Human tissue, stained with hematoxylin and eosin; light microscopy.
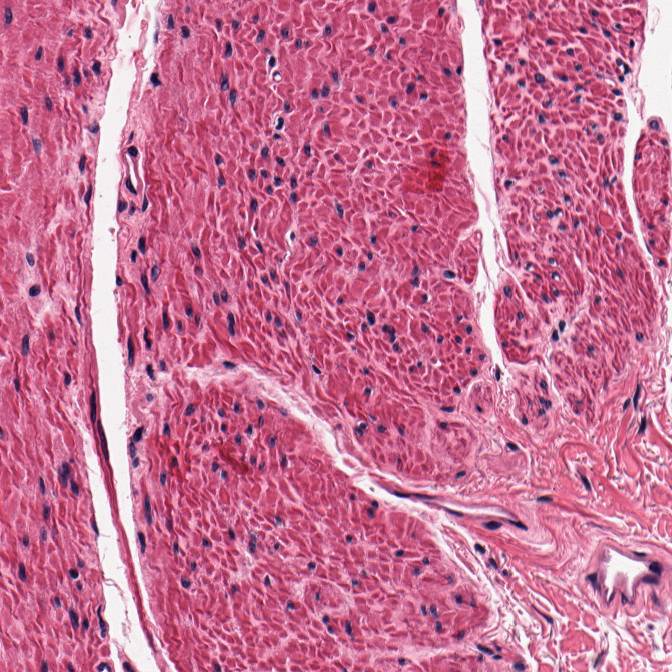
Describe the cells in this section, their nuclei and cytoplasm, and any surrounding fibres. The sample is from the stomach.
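Along the strip at the far left, the fibres are cut lengthwise, with elongated nuclei lying along them. The nuclei are dark blue, oval to elongated, and scattered singly among the fibres without crowding. From the centre of the field towards the lower right runs a band of paler, loose fibrous connective tissue. In this connective tissue, at the lower right corner, sits a small vessel with an empty lumen.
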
